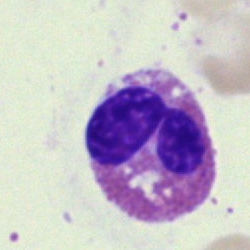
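Eosinophil, central cell, bone marrow smear. Two nuclear lobes, the larger on the left; chromatin dense, dark purple. Cytoplasm abundant, pinkish-purple. Cluster of clear pale spots in the cytoplasm below the lobes.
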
